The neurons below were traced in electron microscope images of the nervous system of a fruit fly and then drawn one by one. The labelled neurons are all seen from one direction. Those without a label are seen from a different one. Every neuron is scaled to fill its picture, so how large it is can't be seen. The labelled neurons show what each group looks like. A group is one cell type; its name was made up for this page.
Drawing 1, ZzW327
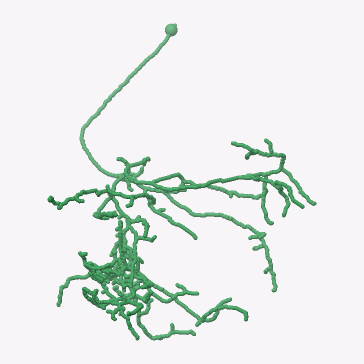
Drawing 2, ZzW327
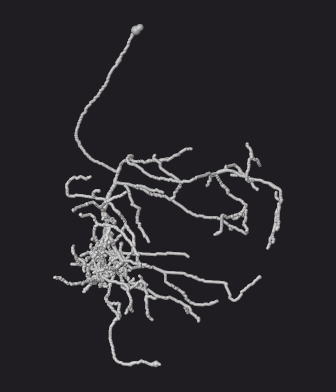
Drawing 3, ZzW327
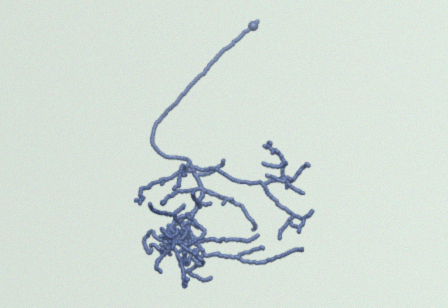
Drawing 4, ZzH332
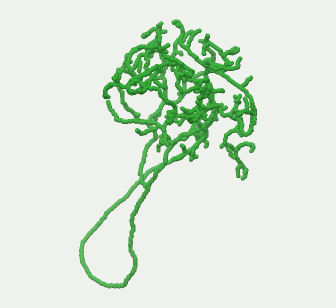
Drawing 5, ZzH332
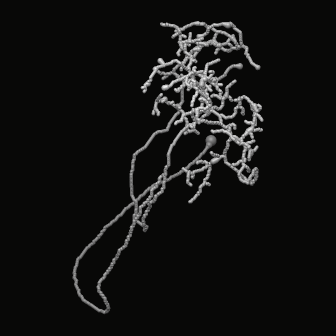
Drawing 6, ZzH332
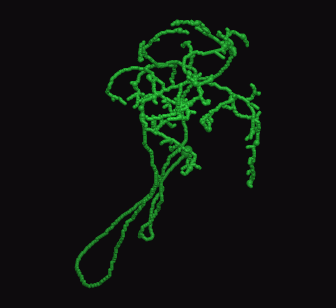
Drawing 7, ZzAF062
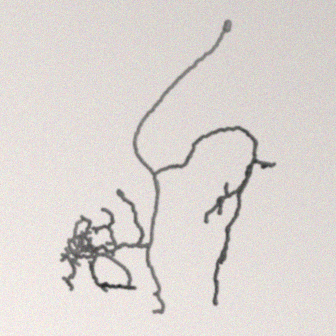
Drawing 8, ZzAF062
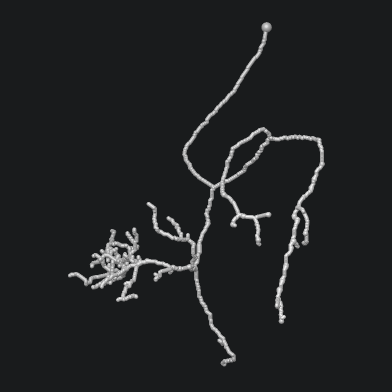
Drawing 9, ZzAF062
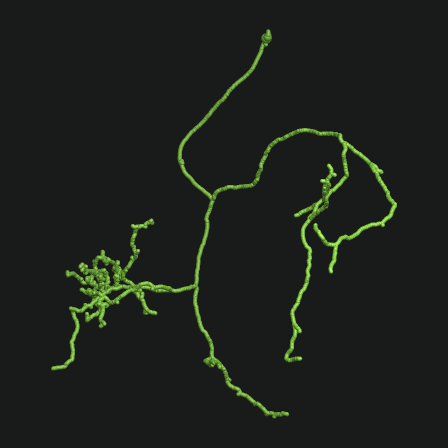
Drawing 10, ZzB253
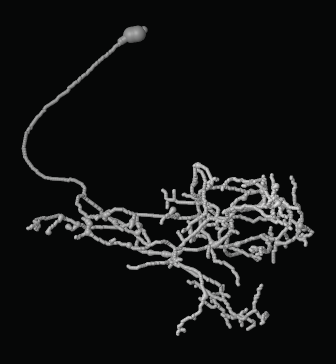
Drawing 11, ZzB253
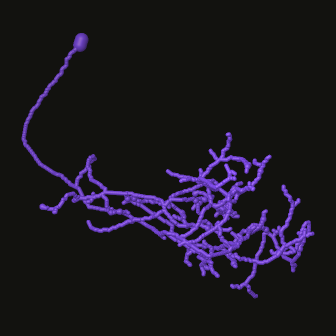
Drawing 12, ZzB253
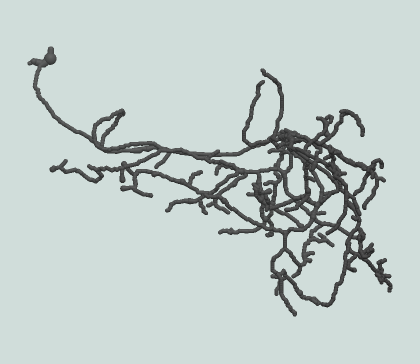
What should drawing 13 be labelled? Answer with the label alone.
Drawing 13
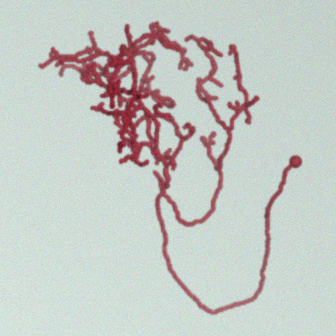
ZzH332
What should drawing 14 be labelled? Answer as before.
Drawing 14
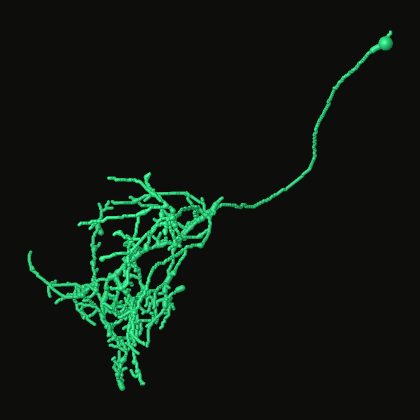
ZzW327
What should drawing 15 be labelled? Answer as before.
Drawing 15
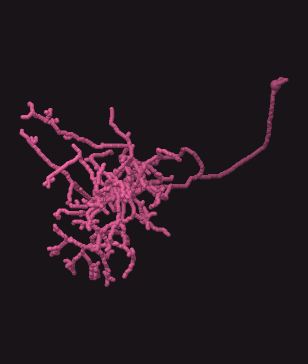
ZzB253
